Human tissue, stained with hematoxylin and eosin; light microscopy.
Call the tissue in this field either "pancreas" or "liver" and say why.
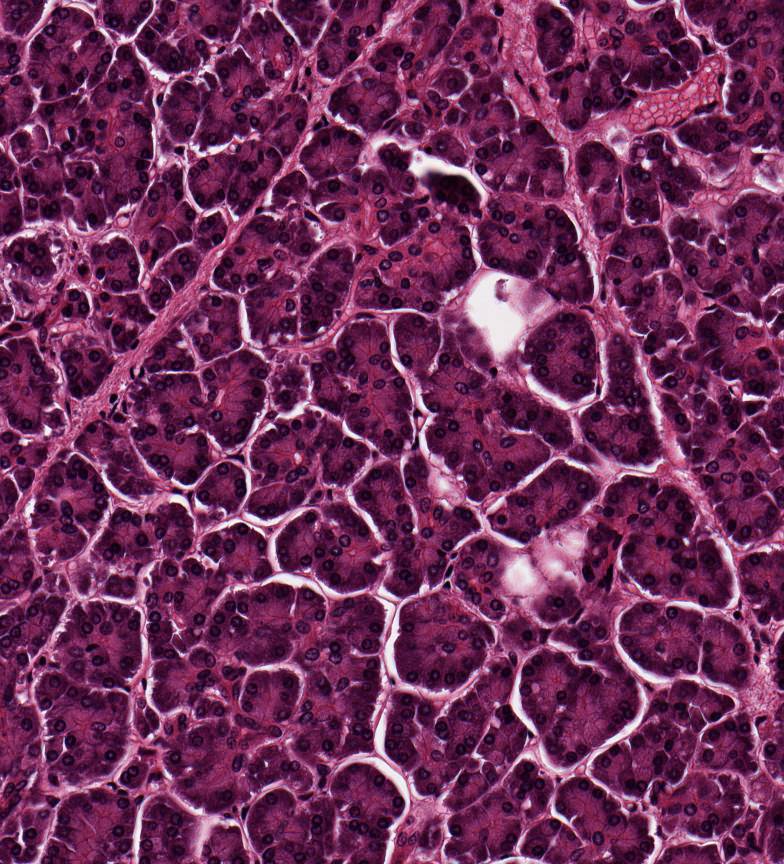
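This is pancreas. The field is built of acini: pyramidal acinar cells with broad bases at the outer edge of each acinus, and round nuclei lying toward the base near the rim.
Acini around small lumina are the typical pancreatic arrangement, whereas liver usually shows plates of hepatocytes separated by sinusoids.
A few irregular empty white spaces lie between acini near the centre.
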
